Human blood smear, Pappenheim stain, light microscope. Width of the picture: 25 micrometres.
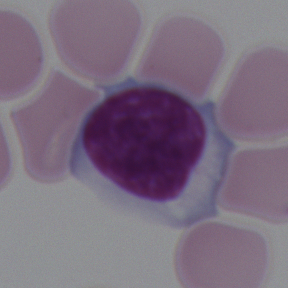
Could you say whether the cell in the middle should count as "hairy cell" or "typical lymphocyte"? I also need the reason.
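This is a typical lymphocyte.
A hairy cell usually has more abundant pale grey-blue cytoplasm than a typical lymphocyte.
Here the pale greyish-blue cytoplasm is widest at the lower right and forms only a thin rim along the top of the nucleus. The round nucleus, about 10 micrometres across, sits off-centre toward the upper left; its dense, dark purple chromatin has a clumped texture.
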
